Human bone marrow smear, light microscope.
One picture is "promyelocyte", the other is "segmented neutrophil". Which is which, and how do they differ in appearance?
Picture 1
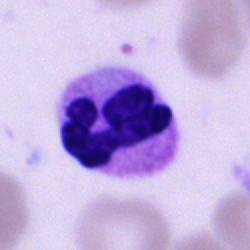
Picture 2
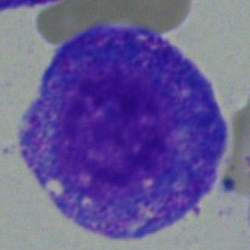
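First picture's the segmented neutrophil, second's the promyelocyte. Where they really part ways is the chromatin: dark purple and dense in the neutrophil, deep purple but finely textured with small paler spots in the promyelocyte.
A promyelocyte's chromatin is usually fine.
No nucleoli show in the neutrophil's nucleus.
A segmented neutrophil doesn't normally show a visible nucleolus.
The neutrophil's outline is rounded and smooth, it has more cytoplasm on the right of the nucleus than on the left, and there's a small purple dot just above it. The promyelocyte is roughly round, with a few small clear vacuoles near its lower left edge and a pale red cell touching its top edge.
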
